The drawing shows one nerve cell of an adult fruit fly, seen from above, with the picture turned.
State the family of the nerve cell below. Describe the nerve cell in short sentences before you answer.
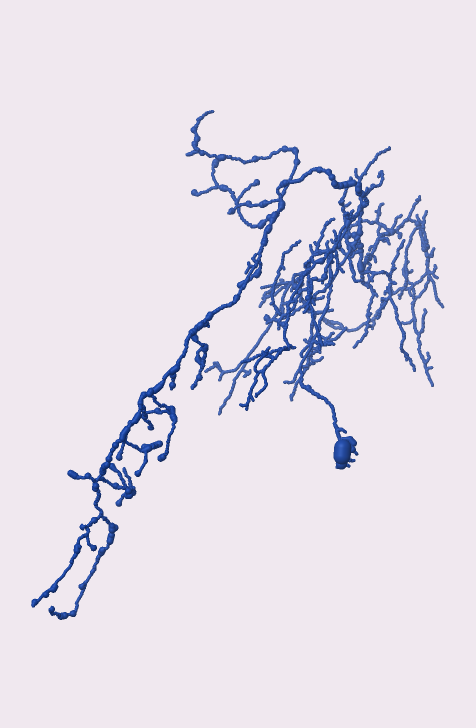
The cell body is on the right of the picture. Dozens of branch ends can be seen. Its broad class is nerve-cord intrinsic neuron. The family is hemilineage 06A.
